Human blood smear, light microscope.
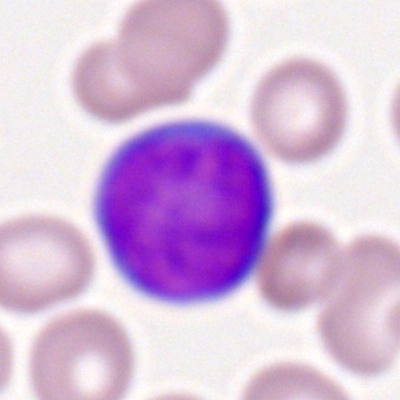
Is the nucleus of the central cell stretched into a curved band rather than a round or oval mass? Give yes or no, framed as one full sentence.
No, compact and round or oval, the nucleus is not a curved band.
